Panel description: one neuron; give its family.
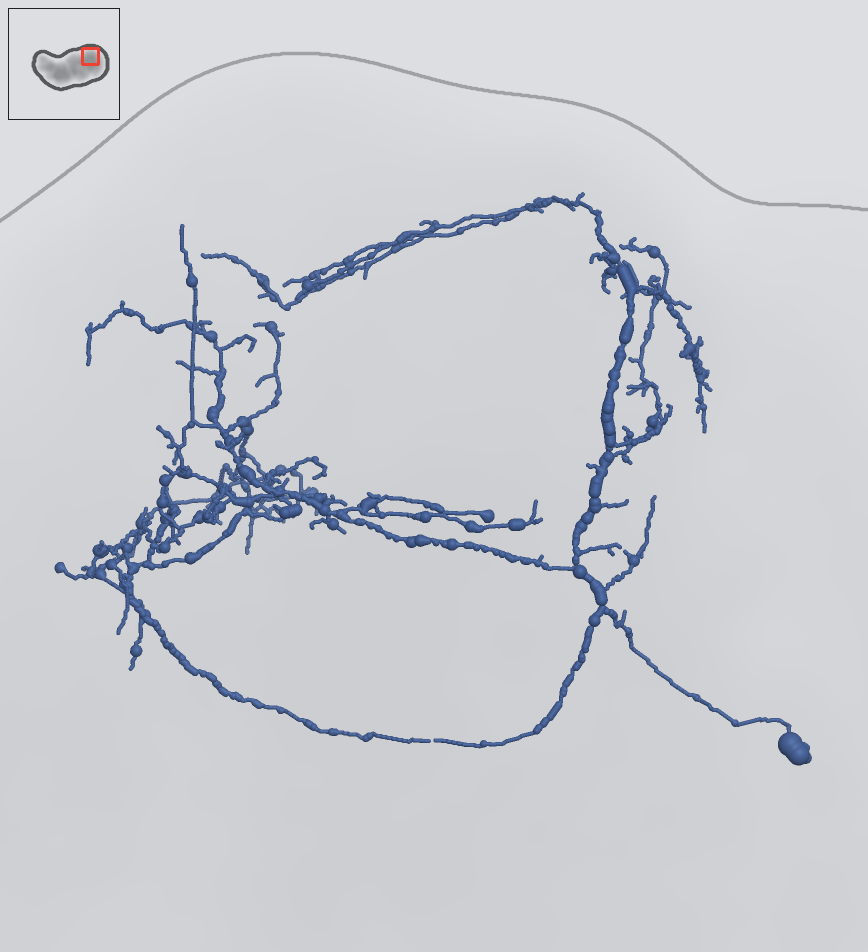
hemilineage SLPa&l1_anterior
